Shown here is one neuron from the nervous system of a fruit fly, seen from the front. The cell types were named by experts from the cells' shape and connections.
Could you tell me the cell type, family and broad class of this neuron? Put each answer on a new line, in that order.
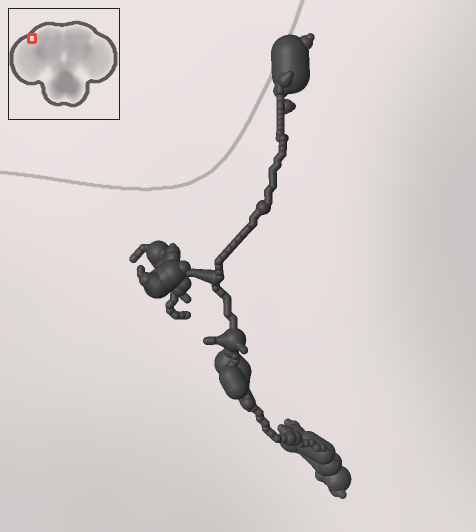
Mi1
Mi
optic-lobe intrinsic neuron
